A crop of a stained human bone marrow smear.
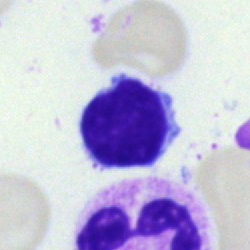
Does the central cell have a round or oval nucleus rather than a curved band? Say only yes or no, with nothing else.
Yes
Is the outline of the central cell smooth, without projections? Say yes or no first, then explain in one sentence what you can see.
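No. Small irregular blebs of cytoplasm project from the upper right edge.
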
